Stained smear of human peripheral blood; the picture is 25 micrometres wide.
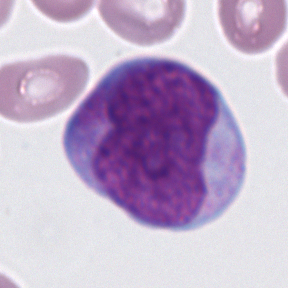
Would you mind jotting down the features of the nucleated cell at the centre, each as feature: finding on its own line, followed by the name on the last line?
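Outline: smooth, roughly oval
Size: about 15 micrometres across
Nucleus: fills about 70% of the cell's area
Chromatin: fine and lacy, not coarsely clumped
Cytoplasm: pale greyish blue, rim widest on the right side
Name: atypical promyelocyte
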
